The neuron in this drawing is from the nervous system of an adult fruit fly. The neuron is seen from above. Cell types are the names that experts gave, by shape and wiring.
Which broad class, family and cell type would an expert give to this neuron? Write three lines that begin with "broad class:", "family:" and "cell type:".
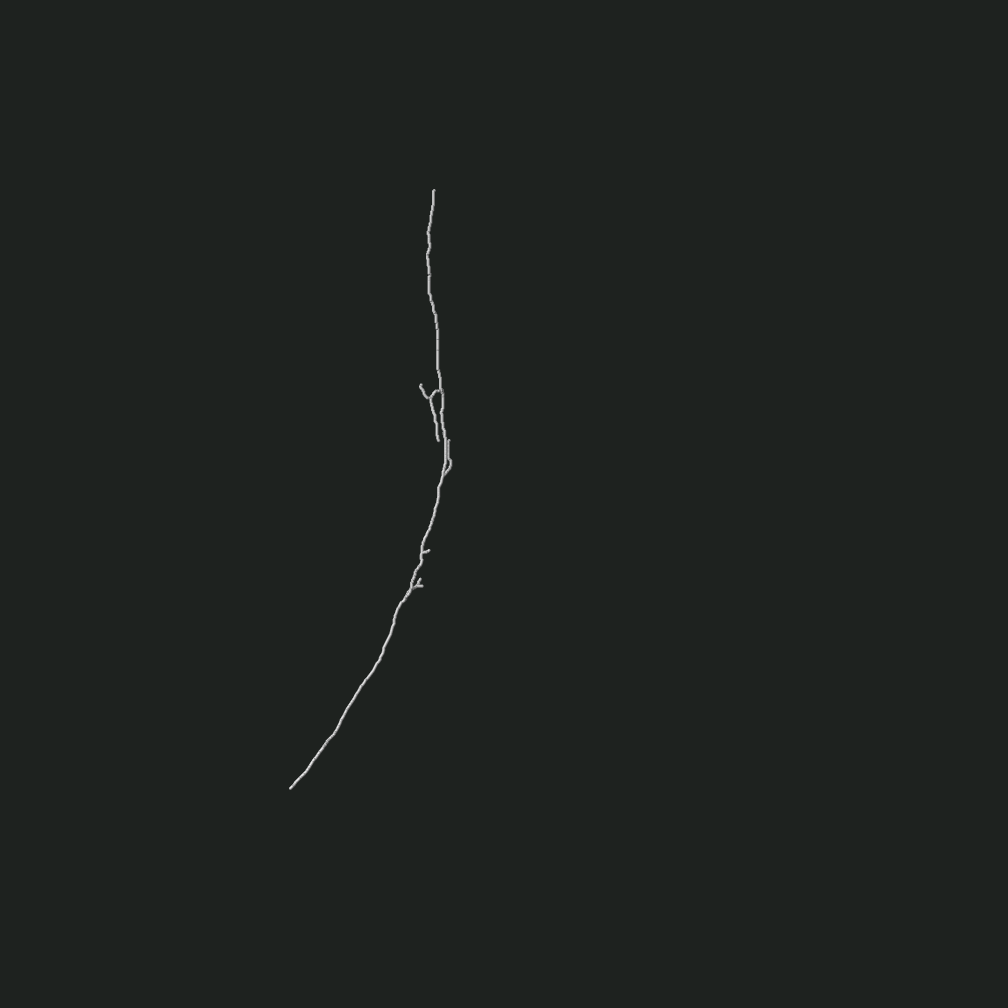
broad class: sensory neuron entering the nerve cord
family: class mechanosensory proprioceptive
cell type: SNpp20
